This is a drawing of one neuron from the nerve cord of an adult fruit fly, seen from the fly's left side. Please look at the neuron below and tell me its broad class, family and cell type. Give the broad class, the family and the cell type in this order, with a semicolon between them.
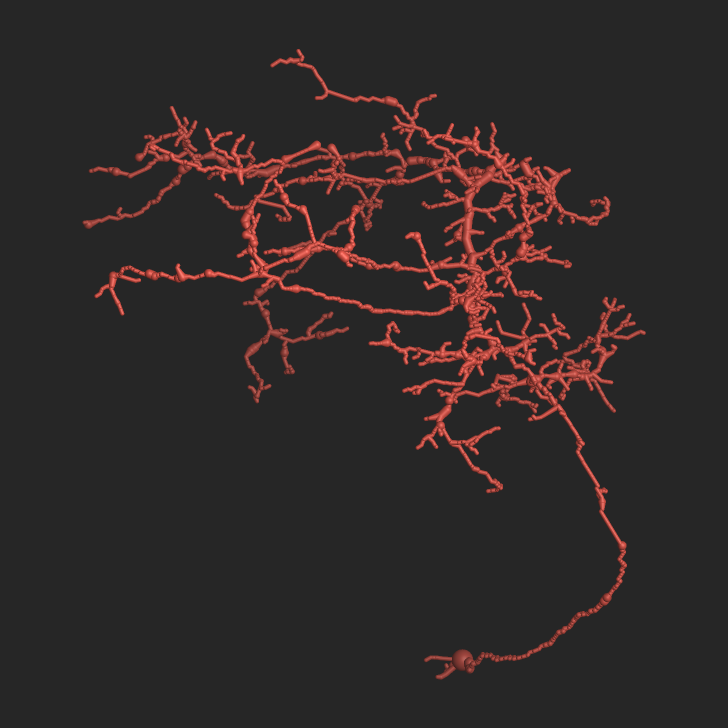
nerve-cord intrinsic neuron; hemilineage 04B; IN04B092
